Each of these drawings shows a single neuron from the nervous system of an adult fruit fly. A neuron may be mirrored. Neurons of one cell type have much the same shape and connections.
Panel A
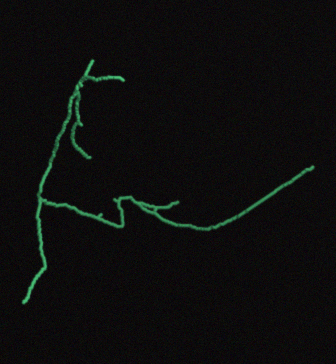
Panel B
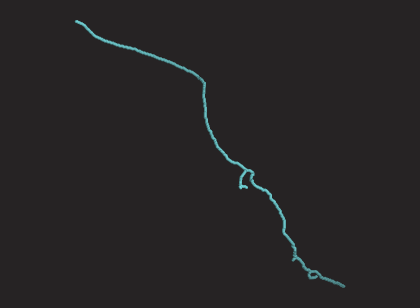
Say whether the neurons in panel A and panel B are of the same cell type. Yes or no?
no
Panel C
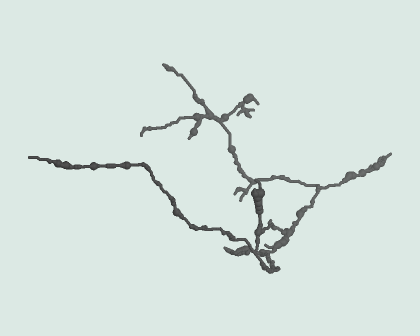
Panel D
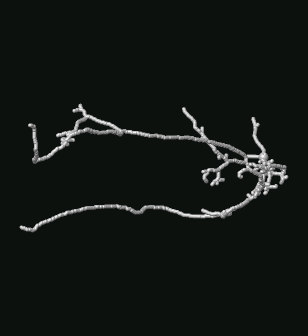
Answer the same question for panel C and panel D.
yes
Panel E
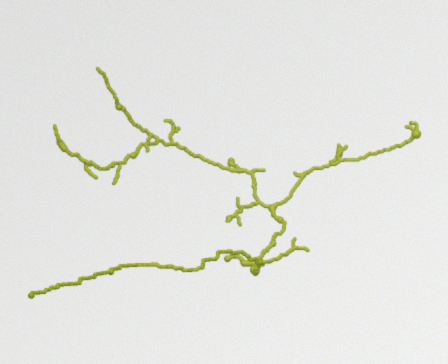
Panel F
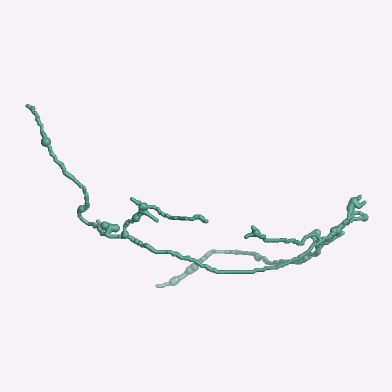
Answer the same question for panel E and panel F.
yes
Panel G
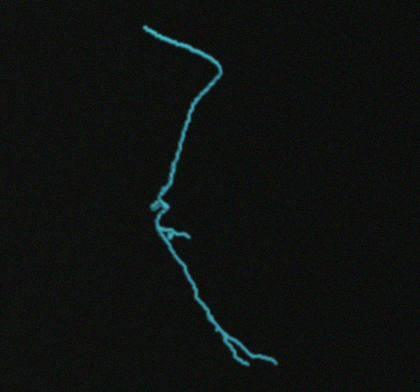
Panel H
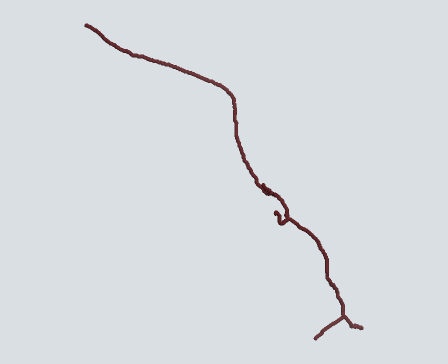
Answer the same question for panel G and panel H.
yes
